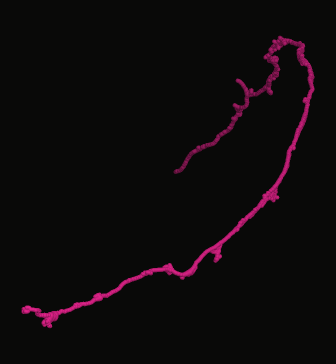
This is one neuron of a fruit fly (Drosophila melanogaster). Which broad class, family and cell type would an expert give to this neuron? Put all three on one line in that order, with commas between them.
sensory neuron entering the nerve cord, class mechanosensory tactile, SNta31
